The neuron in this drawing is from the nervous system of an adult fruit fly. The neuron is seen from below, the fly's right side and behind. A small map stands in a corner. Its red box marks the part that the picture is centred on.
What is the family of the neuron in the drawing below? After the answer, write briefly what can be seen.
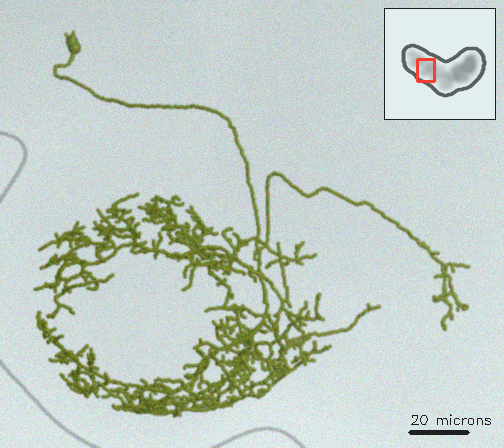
The family is hemilineage 23B. This is a nerve-cord intrinsic neuron. The cell body is at the upper left of the picture. From left to right in the picture it spans about 150 microns. More than a hundred branch ends can be seen.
